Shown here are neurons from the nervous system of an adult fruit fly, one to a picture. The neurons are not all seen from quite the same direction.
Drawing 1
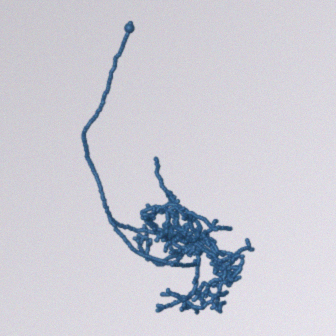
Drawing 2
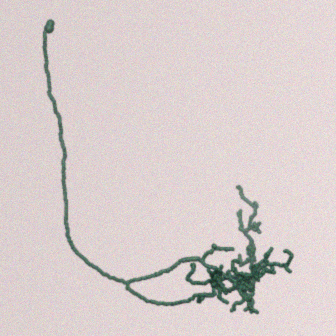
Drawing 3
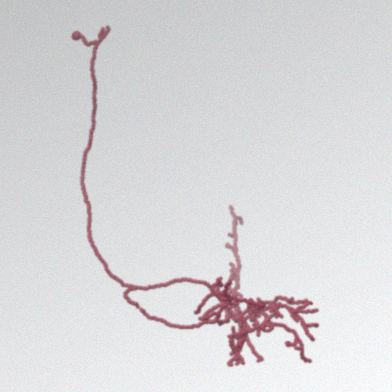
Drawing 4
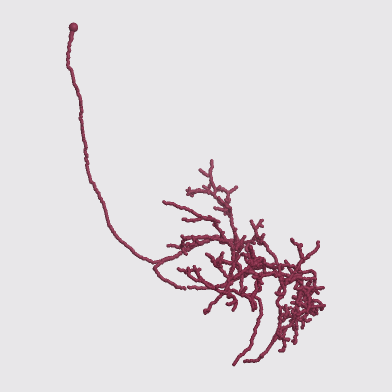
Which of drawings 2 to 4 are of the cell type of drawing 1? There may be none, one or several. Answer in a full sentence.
Drawing 4 is of the same cell type.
